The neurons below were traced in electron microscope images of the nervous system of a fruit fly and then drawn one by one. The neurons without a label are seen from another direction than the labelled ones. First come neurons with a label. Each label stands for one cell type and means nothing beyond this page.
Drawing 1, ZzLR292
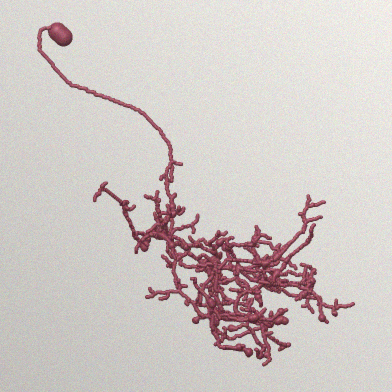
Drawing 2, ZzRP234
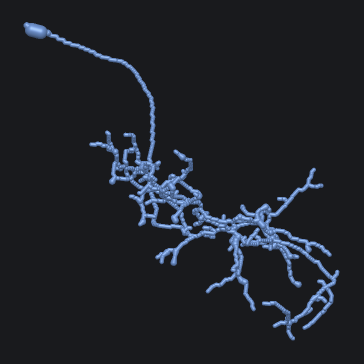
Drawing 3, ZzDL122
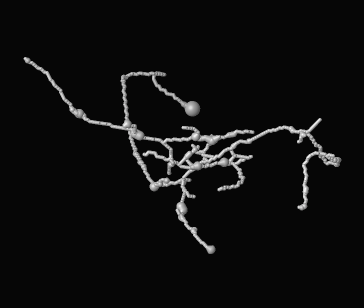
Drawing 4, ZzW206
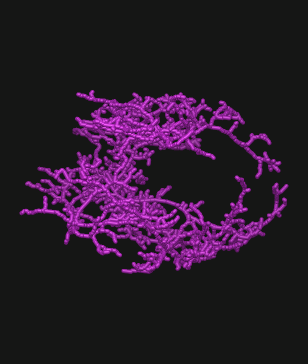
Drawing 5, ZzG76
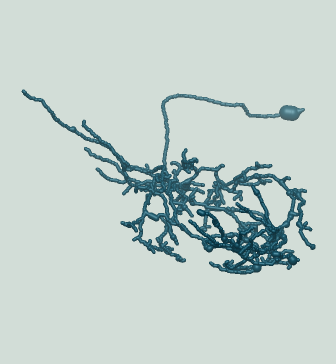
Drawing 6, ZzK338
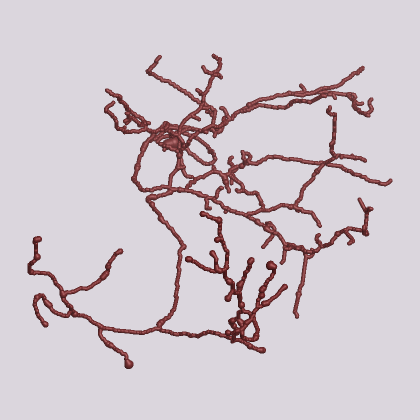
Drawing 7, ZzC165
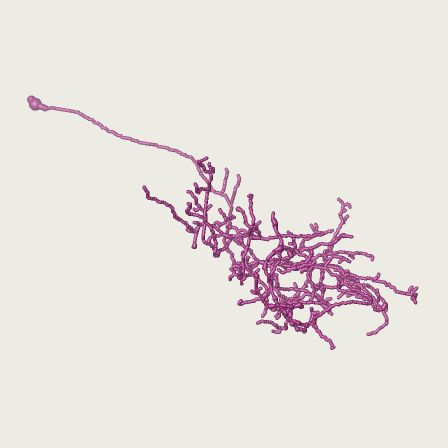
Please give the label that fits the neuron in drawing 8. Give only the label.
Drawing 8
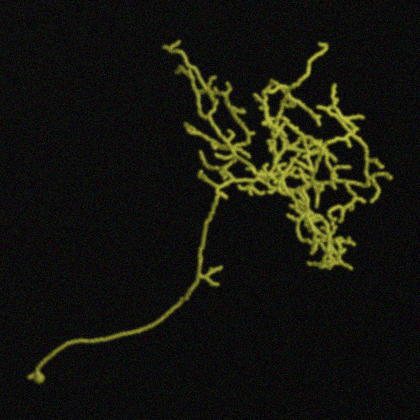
ZzC165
